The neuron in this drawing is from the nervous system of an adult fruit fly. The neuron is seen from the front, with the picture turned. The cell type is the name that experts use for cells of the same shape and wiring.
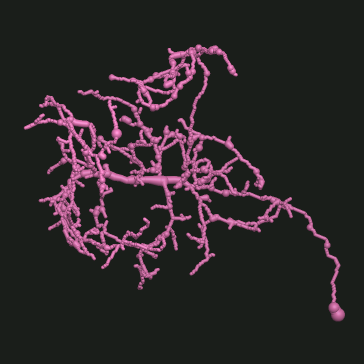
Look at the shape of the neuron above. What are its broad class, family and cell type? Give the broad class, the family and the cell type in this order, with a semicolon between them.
nerve-cord intrinsic neuron; hemilineage 04B; IN04B092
